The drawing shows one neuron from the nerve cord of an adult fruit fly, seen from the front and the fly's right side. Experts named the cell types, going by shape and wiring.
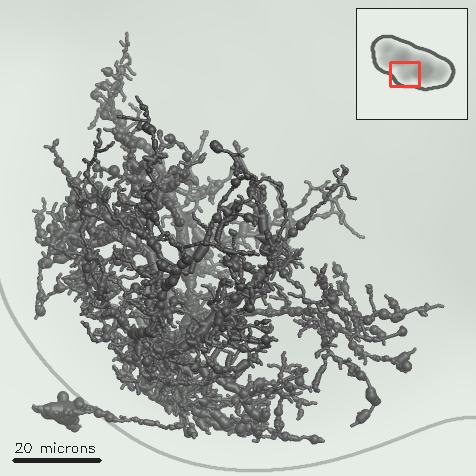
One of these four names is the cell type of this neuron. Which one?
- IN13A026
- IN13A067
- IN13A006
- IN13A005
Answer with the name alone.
IN13A005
